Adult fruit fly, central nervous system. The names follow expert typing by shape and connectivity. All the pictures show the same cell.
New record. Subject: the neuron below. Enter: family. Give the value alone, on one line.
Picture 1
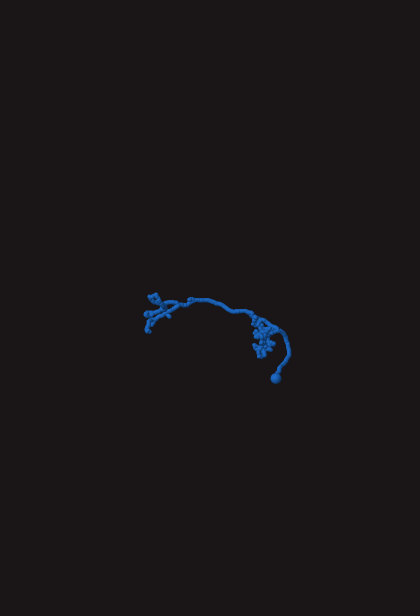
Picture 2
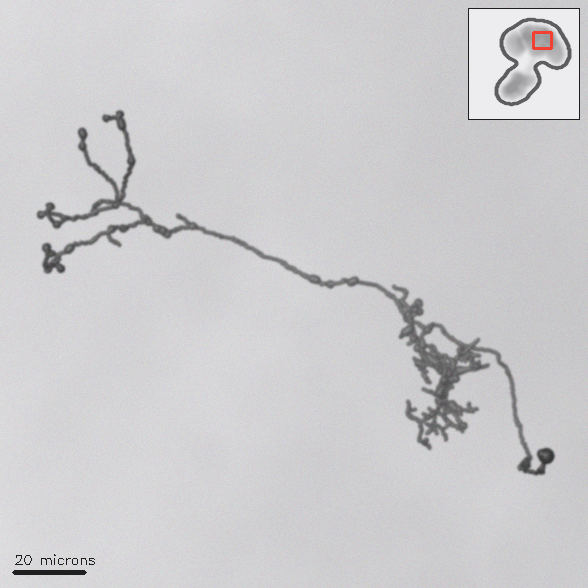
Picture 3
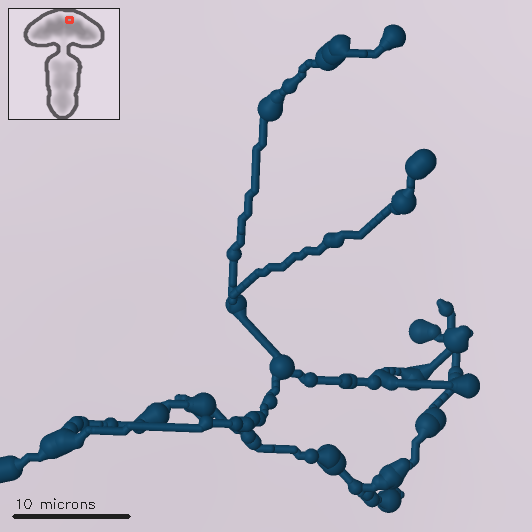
hemilineage ALv2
